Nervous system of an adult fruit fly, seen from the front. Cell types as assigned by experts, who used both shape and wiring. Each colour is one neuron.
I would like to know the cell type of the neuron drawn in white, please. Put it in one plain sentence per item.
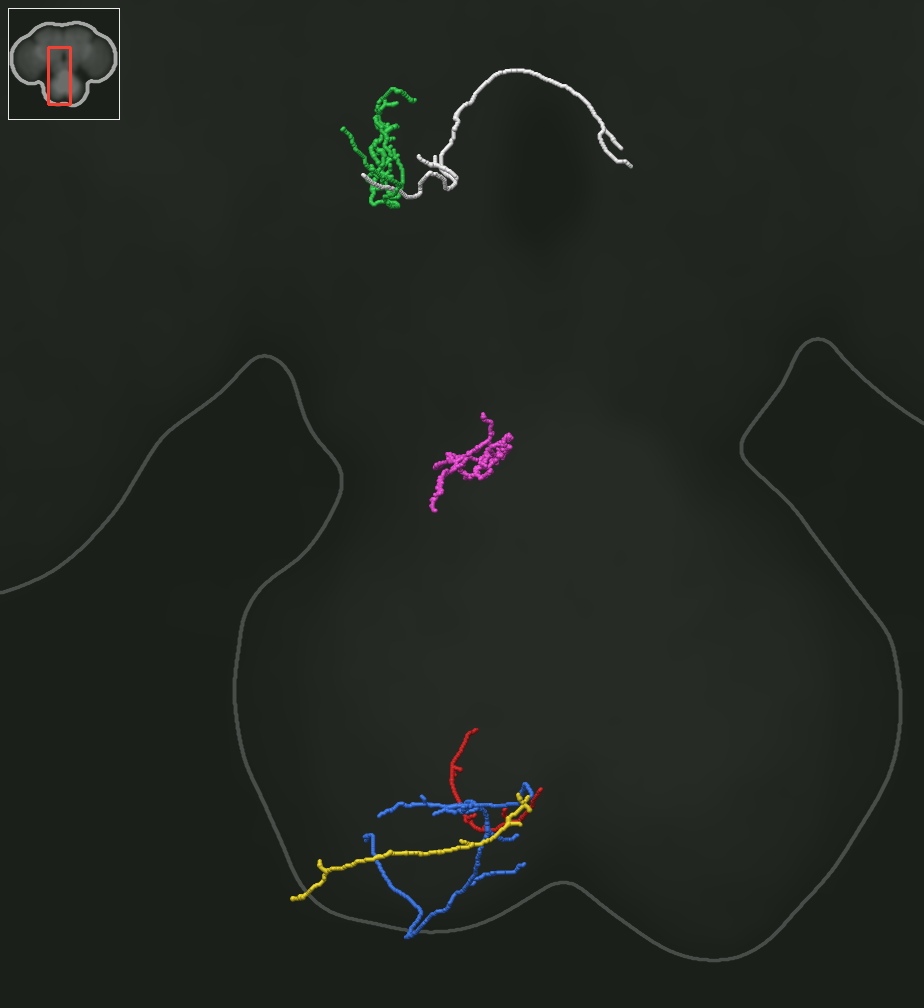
The cell type is ORN_VM6m.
